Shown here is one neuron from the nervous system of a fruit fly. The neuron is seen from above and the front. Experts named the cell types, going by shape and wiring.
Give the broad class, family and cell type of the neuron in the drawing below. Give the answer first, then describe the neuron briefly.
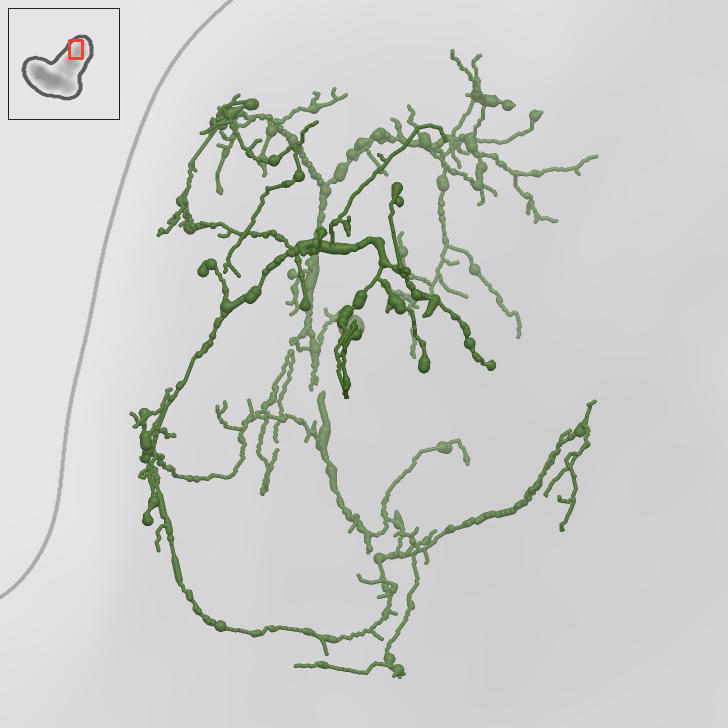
It is a nerve-cord intrinsic neuron. The family is hemilineage 16B. The cell type is IN16B054. In this view it is taller than it is wide.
